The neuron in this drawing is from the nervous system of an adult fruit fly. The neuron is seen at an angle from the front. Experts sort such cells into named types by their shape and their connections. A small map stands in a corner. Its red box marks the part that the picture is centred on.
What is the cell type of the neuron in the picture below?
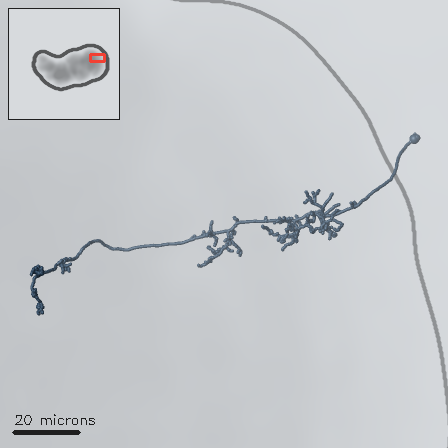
Tm12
